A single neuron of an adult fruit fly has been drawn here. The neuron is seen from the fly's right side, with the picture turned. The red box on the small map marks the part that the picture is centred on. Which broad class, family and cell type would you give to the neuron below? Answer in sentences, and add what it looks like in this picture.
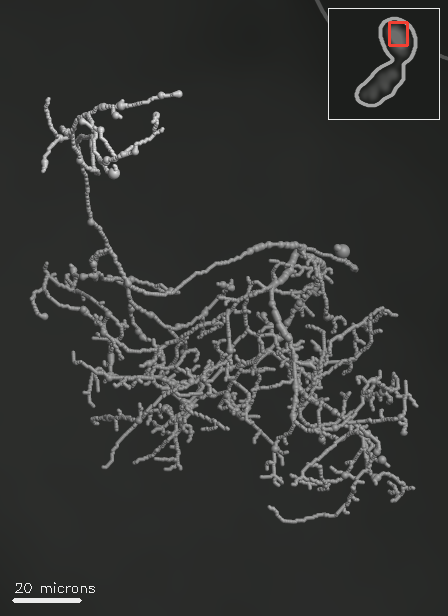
It is a central-brain intrinsic neuron. The family is hemilineage VLPa1_medial. It is of cell type CB1085. The cell body can be seen on the right of the picture. From top to bottom in the picture it spans about 130 microns. More than a hundred branch ends can be seen.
